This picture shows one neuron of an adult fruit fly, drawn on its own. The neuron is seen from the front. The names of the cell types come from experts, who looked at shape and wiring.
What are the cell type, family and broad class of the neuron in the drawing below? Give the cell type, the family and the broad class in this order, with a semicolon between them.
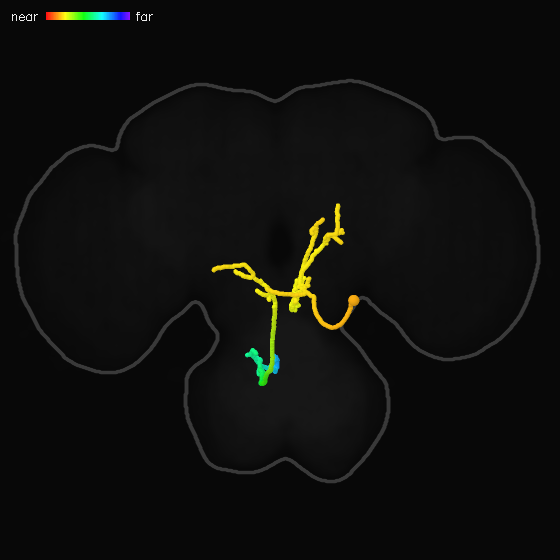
DNge116; hemilineage LB7; descending neuron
